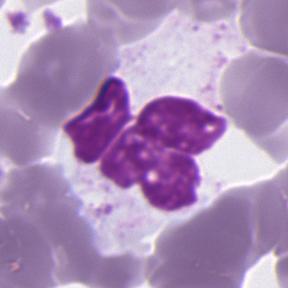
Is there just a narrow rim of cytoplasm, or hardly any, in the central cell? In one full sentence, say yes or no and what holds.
No, around the nucleus lies a wide area of cytoplasm.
